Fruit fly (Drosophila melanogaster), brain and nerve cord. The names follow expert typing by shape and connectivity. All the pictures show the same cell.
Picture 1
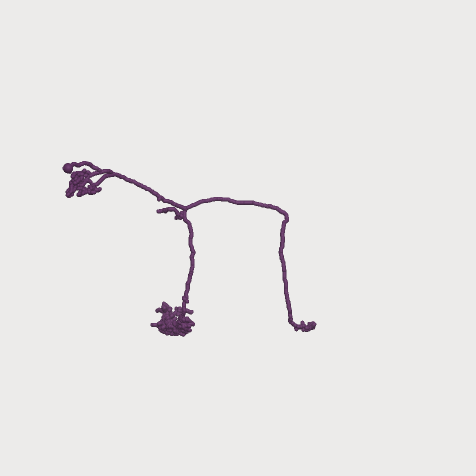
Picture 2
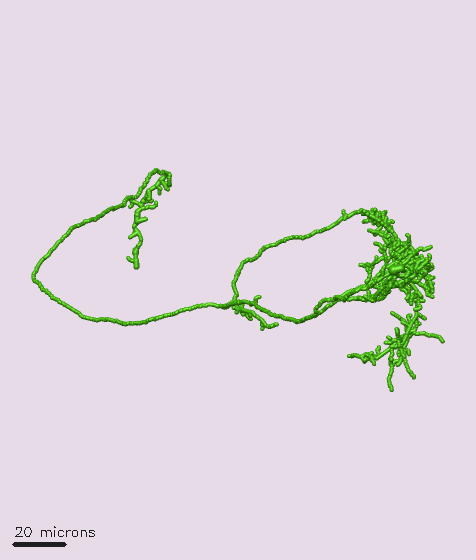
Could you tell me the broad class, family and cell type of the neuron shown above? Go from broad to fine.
central-brain intrinsic neuron; hemilineage AOTUv3_ventral; PS083_b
